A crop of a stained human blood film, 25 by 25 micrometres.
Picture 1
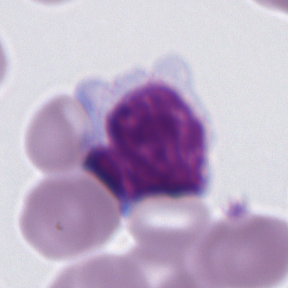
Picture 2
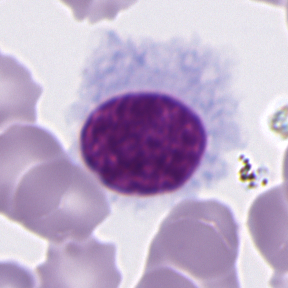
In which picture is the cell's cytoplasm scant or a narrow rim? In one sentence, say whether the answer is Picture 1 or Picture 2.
Picture 1 has the cell whose cytoplasm is scant.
